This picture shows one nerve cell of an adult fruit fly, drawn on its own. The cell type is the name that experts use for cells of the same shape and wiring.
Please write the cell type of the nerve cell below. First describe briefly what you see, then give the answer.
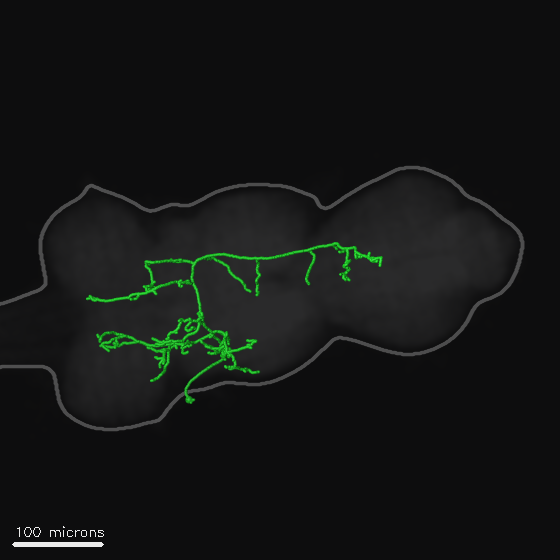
It is in the nerve cord and does not reach the brain. From left to right in the picture it spans about 350 microns. It is a nerve-cord intrinsic neuron. It is of cell type IN08B077.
